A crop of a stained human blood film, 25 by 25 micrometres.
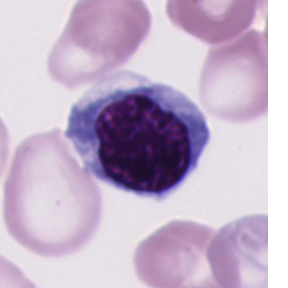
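Normoblast in a stained smear of human peripheral blood, light microscope. The cell measures about 13 by 10 micrometres, and its outline is slightly irregular rather than smoothly round. The nucleus is round in outline and about 9 micrometres across; its chromatin is dark purple and coarsely clumped, and no nucleoli can be seen. The cytoplasm shows no granules.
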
